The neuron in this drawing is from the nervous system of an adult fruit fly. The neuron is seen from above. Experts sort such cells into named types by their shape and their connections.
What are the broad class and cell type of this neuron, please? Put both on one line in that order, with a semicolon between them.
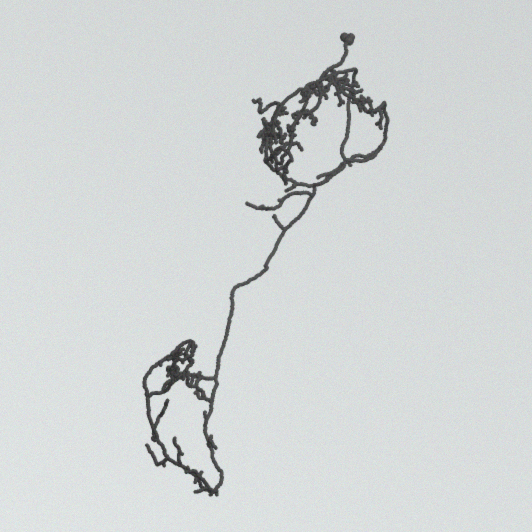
central-brain intrinsic neuron; SLP374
